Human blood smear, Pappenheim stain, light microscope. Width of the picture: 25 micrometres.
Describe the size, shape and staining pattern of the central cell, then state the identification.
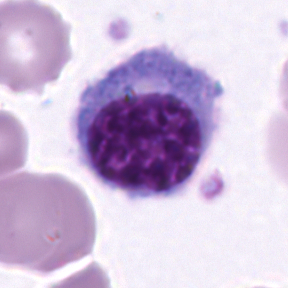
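Take this one: it's about 13 micrometres across, and the nucleus fills about 60% of its area, sitting toward the bottom of the cell. That nucleus is round, with no indentation or lobes, and measures roughly 10 by 8 micrometres. Its chromatin is coarse, clumped into dark patches. The cytoplasm stains blue, and just above the nucleus there's a pale, clear area. It's a plasma cell.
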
